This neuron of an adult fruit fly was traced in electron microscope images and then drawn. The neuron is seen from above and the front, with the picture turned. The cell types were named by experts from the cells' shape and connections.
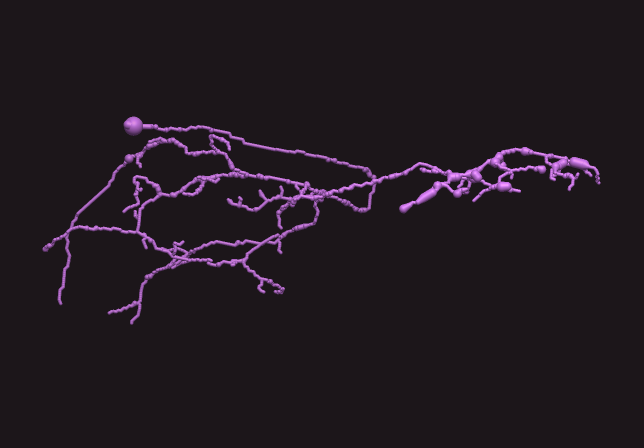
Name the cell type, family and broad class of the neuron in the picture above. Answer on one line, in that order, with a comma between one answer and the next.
CB2976, hemilineage LHp2, central-brain intrinsic neuron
